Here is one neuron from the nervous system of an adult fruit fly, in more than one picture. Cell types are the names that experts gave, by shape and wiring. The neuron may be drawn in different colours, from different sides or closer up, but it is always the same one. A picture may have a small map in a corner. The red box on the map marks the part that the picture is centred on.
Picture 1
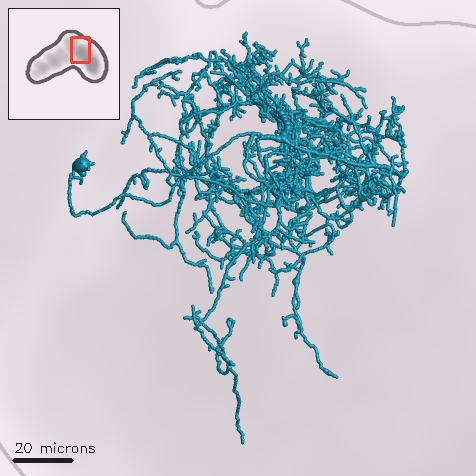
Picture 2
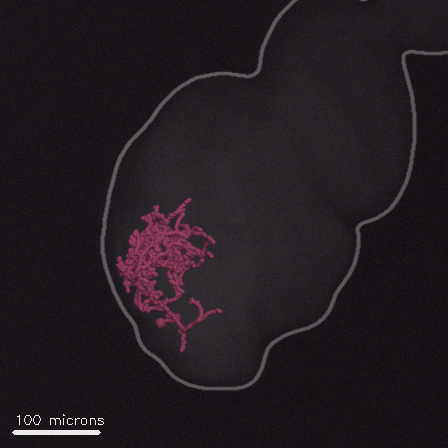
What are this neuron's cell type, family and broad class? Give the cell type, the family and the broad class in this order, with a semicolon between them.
AVLP437; hemilineage VLPl2_medial; central-brain intrinsic neuron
